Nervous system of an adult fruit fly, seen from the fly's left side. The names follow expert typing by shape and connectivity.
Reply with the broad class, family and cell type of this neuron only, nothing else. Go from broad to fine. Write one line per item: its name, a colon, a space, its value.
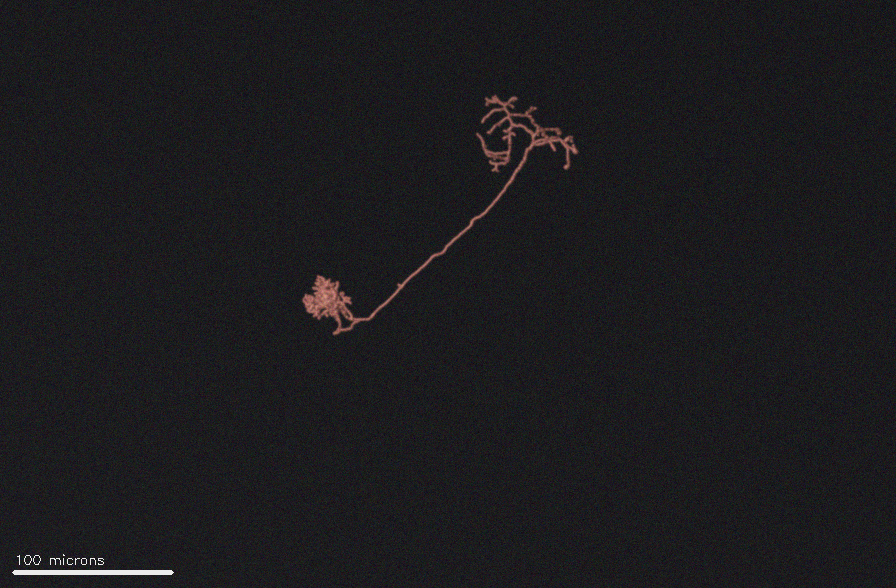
broad class: central-brain intrinsic neuron
family: hemilineage ALl1_ventral
cell type: DM2_lPN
